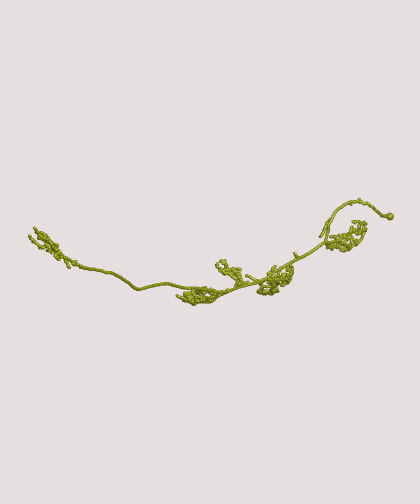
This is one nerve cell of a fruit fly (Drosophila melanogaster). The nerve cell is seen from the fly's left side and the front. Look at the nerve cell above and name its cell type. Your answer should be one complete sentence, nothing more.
The cell type to which this nerve cell belongs is ANXXX170.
